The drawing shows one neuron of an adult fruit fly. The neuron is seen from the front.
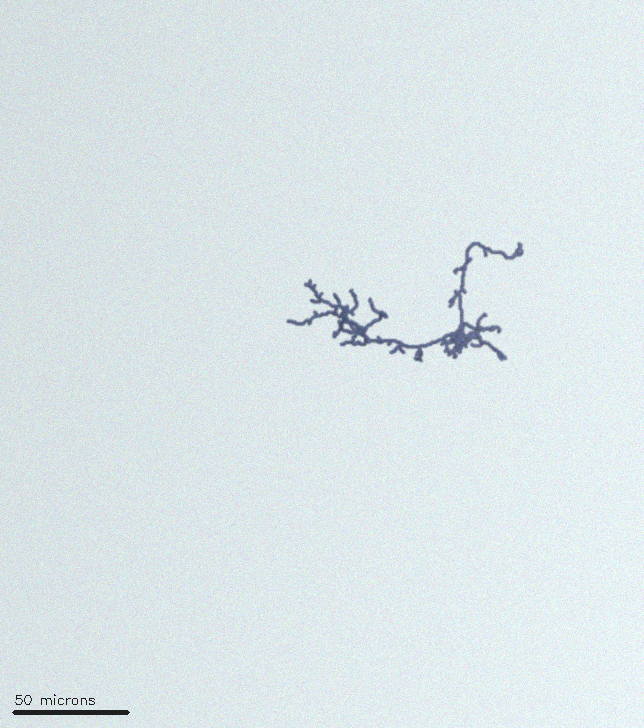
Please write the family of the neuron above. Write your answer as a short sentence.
The family is hemilineage 19A.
